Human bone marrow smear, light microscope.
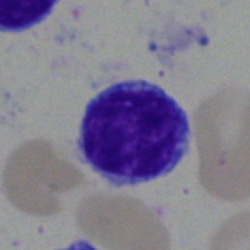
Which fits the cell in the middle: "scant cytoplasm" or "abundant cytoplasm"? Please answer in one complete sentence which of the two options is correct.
The cytoplasm of this cell is scant, a narrow rim.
